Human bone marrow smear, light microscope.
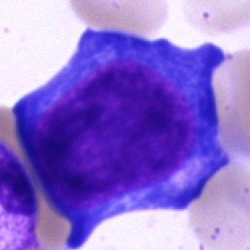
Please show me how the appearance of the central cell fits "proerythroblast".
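Let me see: this proerythroblast has an irregular outline, with several pointed projections of cytoplasm around its edge. The cytoplasm is stained a deep, intense blue, and it forms a band around the nucleus on every side. Inside the nucleus, the chromatin is finely textured, without coarse dense clumps.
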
